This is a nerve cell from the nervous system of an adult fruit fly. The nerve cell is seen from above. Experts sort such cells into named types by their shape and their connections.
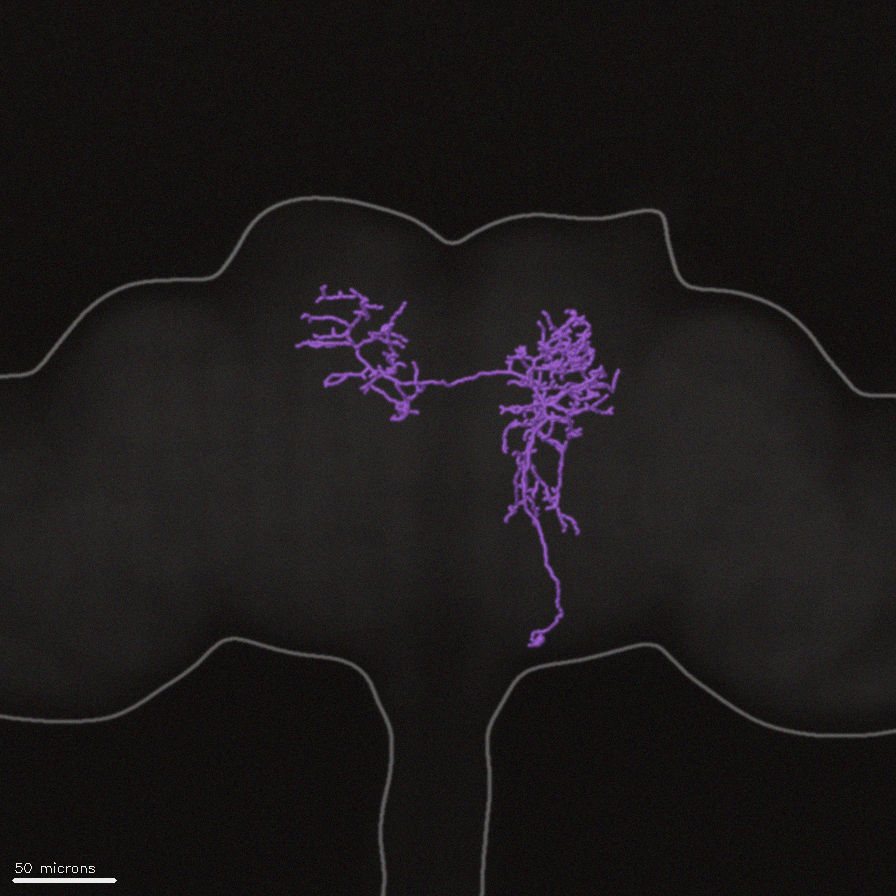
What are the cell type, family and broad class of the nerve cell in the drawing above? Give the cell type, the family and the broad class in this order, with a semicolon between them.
LAL164; hemilineage DM5_central; central-brain intrinsic neuron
